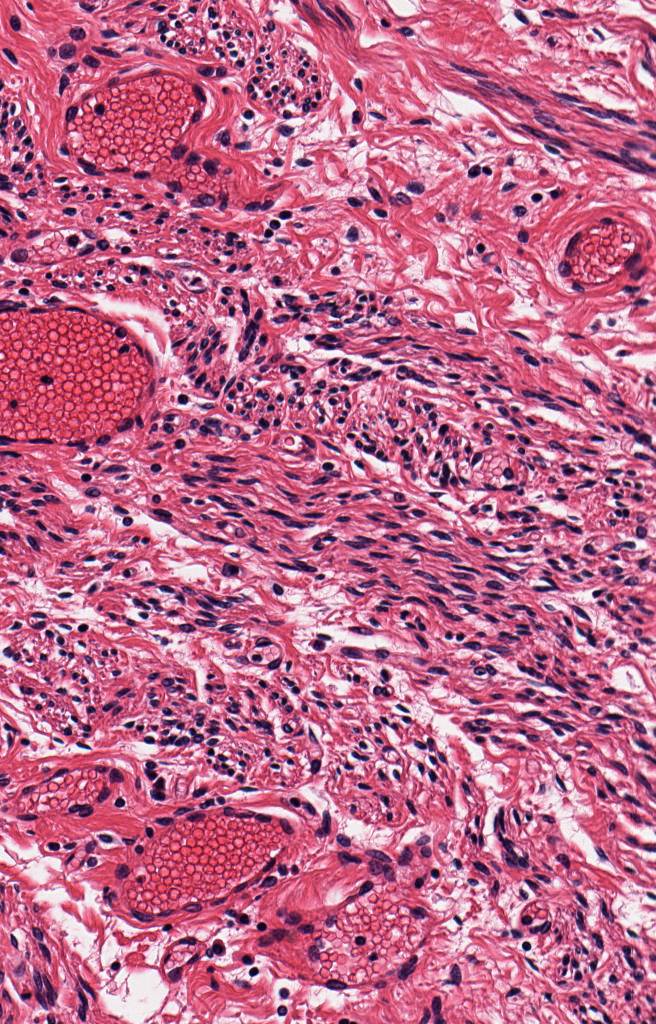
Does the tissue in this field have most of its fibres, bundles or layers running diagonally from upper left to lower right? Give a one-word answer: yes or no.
Yes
